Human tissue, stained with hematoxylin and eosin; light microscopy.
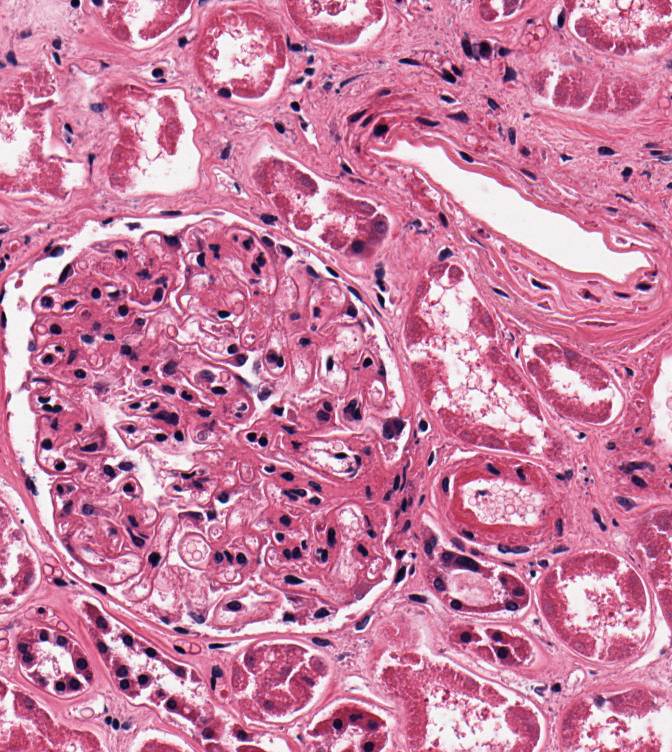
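Renal cortex, haematoxylin and eosin. First, the glomerular tuft: lobulated, with many open capillary loops and numerous dark nuclei. Next, a narrow clear space between the tuft and the thin Bowman's capsule. Then, the surrounding tubules, lined by cuboidal cells with abundant pink granular cytoplasm.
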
